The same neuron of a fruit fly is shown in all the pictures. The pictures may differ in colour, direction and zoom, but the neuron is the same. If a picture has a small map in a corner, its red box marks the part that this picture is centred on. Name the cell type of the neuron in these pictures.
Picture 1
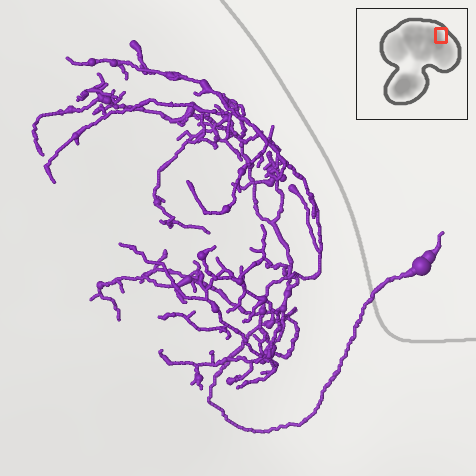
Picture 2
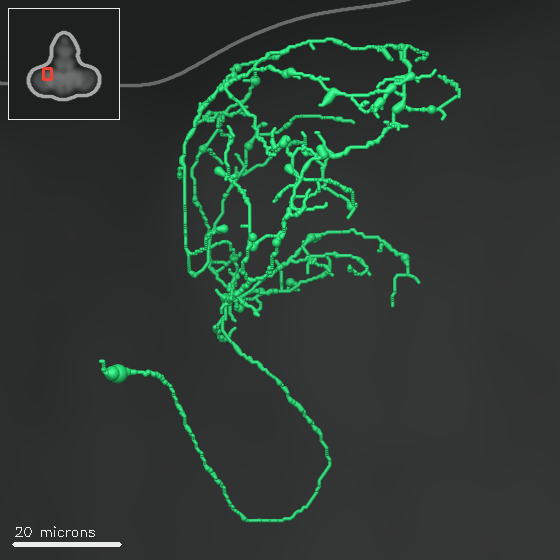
CB2851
